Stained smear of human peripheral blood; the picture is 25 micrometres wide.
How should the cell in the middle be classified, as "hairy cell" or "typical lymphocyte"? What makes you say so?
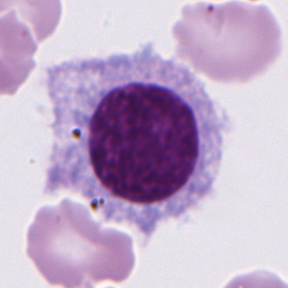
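This is a hairy cell rather than a typical lymphocyte.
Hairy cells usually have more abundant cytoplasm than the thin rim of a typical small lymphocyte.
Check one: the pale blue-grey cytoplasm makes a wide rim around the nucleus, which matches. Also noted: the border is irregular and ragged, and the round nucleus, about 10 micrometres across, sits roughly central with cytoplasm on all sides. Chromatin: dark purple, finely mottled.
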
